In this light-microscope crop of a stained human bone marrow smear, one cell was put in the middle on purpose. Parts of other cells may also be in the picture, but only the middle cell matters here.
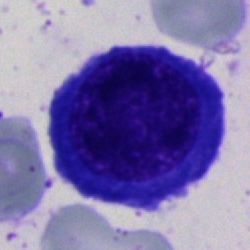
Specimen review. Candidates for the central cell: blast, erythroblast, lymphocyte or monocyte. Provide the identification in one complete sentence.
Centrally within this crop lies an erythroblast.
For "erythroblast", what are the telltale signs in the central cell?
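Taking the points in turn, the outline is roughly round with a slightly bumpy edge, and the cytoplasm forms a narrow rim all around the nucleus.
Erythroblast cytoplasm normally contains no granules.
None can be seen here, so this point goes with the name erythroblast.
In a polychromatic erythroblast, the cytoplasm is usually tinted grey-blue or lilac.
The cytoplasm in this cell is instead a deep blue colour, so it does not match that tint.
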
